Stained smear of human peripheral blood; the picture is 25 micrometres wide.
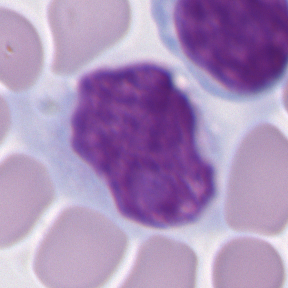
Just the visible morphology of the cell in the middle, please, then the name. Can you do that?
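Hmm, the nucleus has an irregular, angular outline with several shallow notches. Its chromatin looks coarse and clumped, with paler streaks running between the dark areas. I don't see any granules in the cytoplasm. And the outer border of the cell is faint, blending into the background. This is a myeloblast.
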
